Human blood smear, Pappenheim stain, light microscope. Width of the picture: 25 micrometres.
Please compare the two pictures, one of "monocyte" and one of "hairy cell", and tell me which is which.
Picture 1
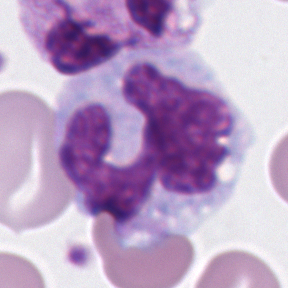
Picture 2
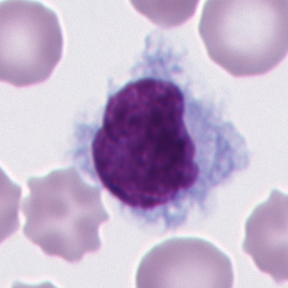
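Assignment comes first: picture 1 is the monocyte, picture 2 the hairy cell. Item one, the border: the hairy cell's is ragged, with many fine hair-like projections all around its circumference. Item two, the nucleus: the monocyte's is folded into a U shape whose two limbs join at the bottom, while the hairy cell's is oval, with a shallow indentation on its right side, and measures about 11 by 9 micrometres.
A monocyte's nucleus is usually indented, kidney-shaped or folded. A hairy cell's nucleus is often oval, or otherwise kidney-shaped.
Item three, nucleoli: none distinct in the monocyte.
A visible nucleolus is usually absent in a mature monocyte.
Item four, the cytoplasm: pale grey-blue in both cells.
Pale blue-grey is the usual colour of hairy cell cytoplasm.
Item five, granules: the monocyte holds no coarse coloured granules, and none are visible in the hairy cell.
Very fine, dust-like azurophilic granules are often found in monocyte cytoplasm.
Item six, size and neighbours: the monocyte is clearly larger than the nearby red cells, and another nucleated cell touches its upper edge.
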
